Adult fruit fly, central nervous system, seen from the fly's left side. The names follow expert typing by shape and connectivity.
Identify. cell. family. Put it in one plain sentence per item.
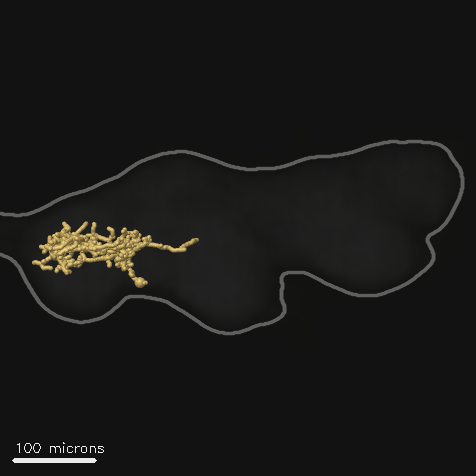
The family is hemilineage 12A.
